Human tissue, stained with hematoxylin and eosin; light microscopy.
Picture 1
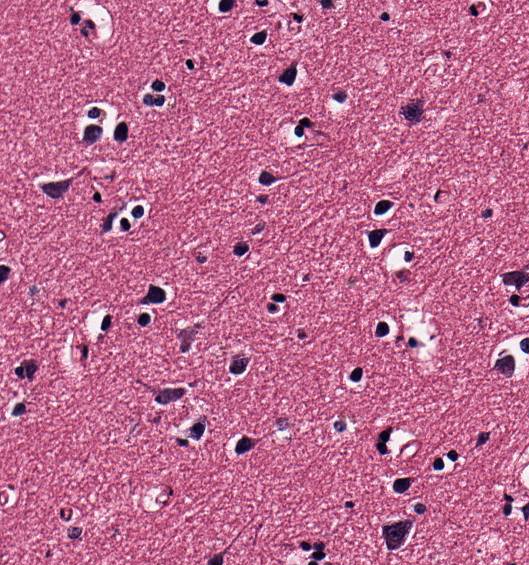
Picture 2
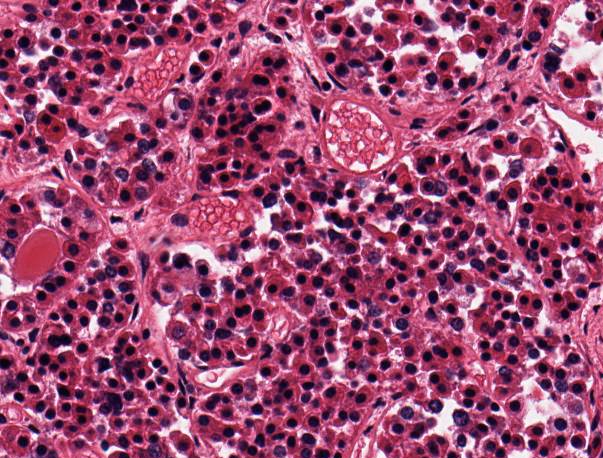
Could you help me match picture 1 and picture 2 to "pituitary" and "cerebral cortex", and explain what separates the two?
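The cerebral cortex is in picture 1, the pituitary in picture 2. Picture 1 has scattered neurons with angular, triangular cell bodies, one of them near the lower right edge, among small round dark nuclei with little visible cytoplasm spread evenly across the neuropil. Many of these cells sit within empty clear halos that separate them from the surrounding neuropil. Picture 2 is organised quite differently: its cells are grouped in nests and cords divided by thin pink septa across the whole field. Within those nests, many cells have abundant bright red granular cytoplasm while others have pale or faintly purple cytoplasm, so the population is mixed rather than uniform. Its nuclei are small, round, darkly stained and fairly uniform in size.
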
